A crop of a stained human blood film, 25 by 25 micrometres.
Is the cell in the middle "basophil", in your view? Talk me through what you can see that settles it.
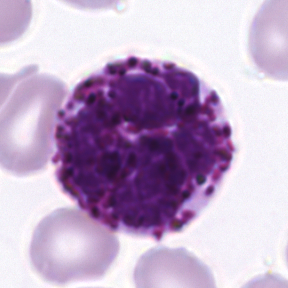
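Outline nearly round; about 16 micrometres across. Coarse dark purple granules of varying size lie over the whole cell, covering the nucleus and hiding much of its outline. Only a thin margin of pale pinkish-lilac cytoplasm shows at the edge.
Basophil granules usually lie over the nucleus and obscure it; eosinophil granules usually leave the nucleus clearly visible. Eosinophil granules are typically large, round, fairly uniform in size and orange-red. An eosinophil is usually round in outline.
Covered nucleus favours basophil; varied granule size and dark purple colour count against eosinophil; round outline fits both. Verdict: basophil.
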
